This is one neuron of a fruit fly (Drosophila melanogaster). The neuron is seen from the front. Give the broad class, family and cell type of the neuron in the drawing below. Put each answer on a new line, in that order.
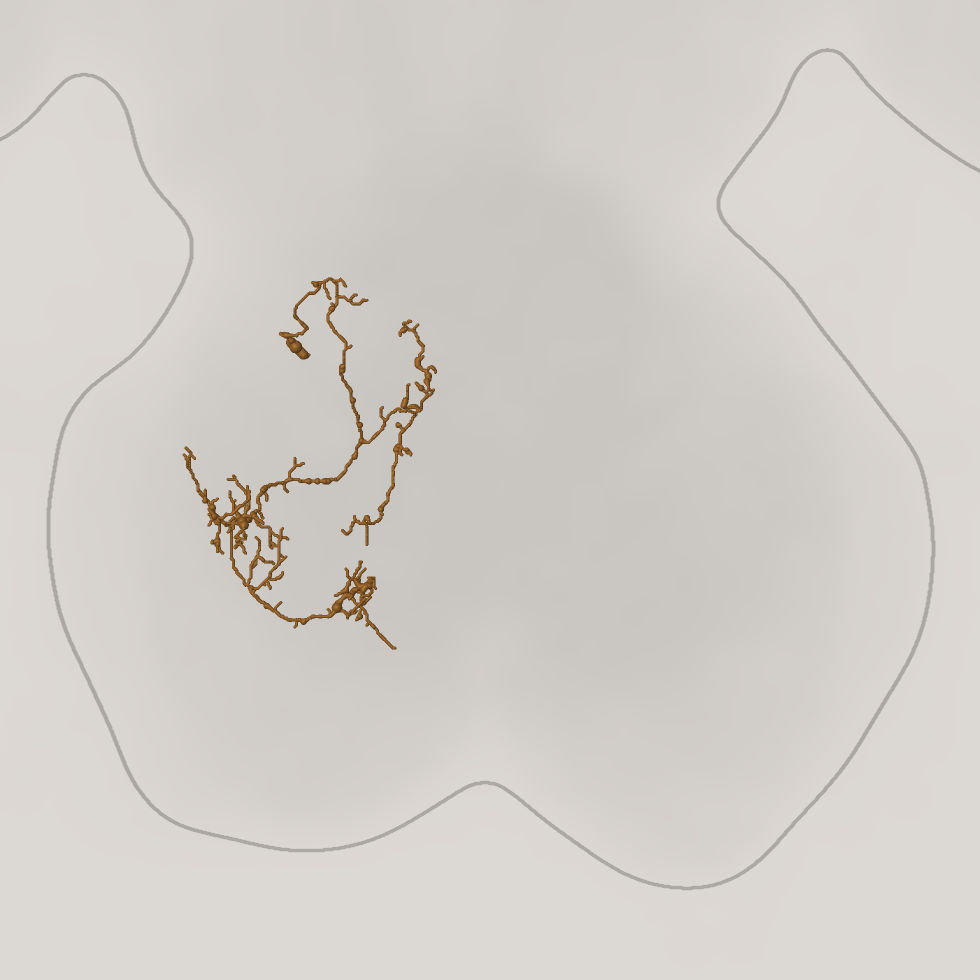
nerve-cord intrinsic neuron
hemilineage 19A
IN19A060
